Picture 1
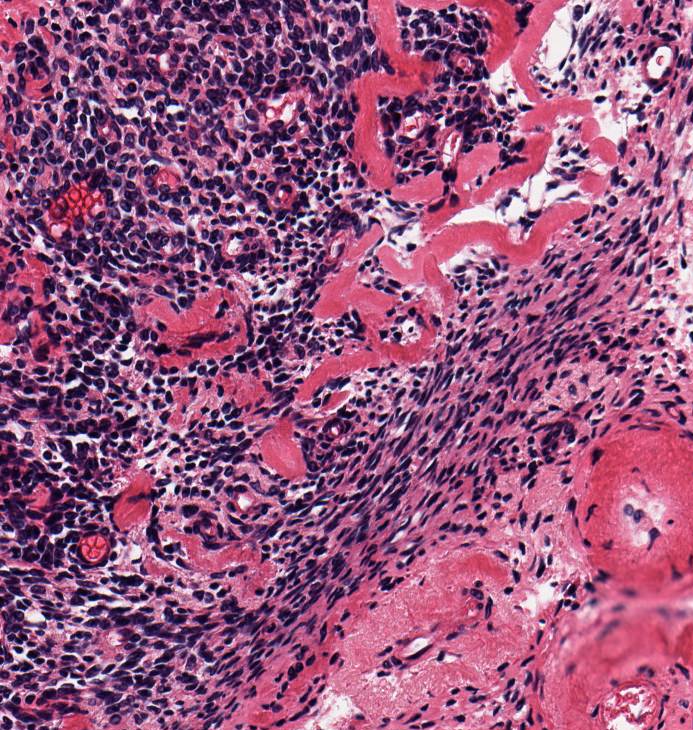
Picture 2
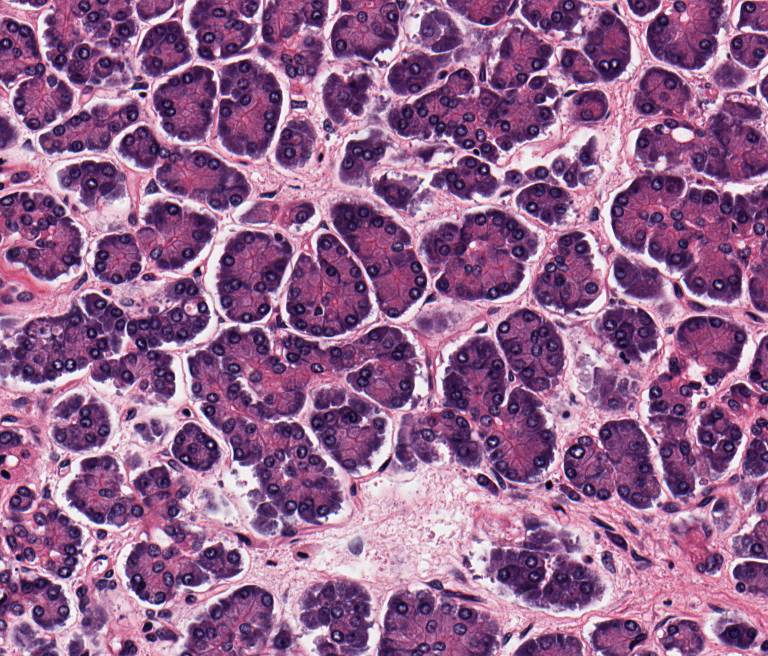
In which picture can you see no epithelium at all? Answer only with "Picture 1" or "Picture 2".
Picture 1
